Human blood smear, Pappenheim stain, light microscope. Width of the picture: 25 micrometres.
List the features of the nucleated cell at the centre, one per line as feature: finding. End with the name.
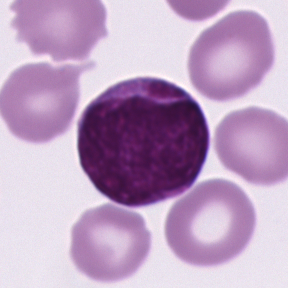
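Cell size: about 12 micrometres across, about 1.5 times the width of an intact red cell
Nucleus: about 11 micrometres across, filling about 90% of the cell's area
Nuclear staining: deep, dark purple
Nucleoli: none discernible
Cytoplasm: thin crescent along the upper edge only
Border: smooth, no projections
Answer: myeloblast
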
